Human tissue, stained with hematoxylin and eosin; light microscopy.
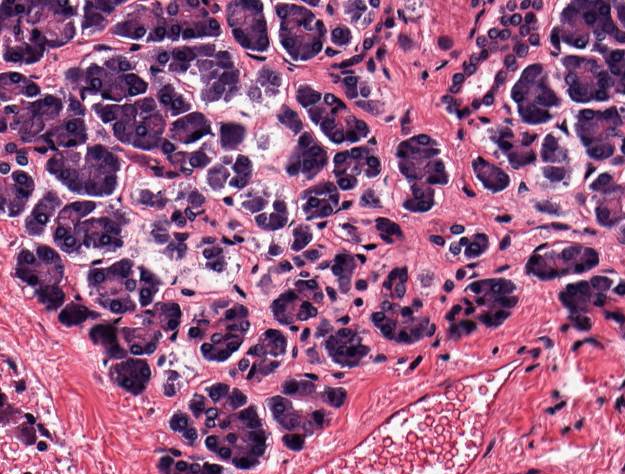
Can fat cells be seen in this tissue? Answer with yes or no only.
No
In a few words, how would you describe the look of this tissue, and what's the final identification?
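Small rounded nests of cells fill the field, parted by thin strands of pink fibrous stroma. Most cells have abundant, deeply purple, granular cytoplasm and round nuclei, many with one conspicuous nucleolus. Thicker pink collagen bands run along the lower left and lower right. This is pancreas.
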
